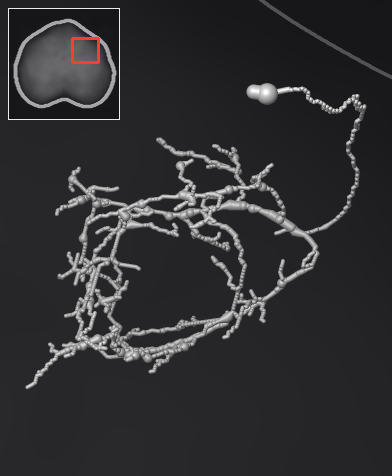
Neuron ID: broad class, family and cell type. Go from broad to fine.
nerve-cord intrinsic neuron; hemilineage 11B; IN11B018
